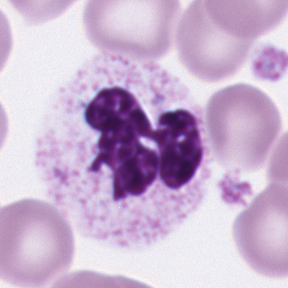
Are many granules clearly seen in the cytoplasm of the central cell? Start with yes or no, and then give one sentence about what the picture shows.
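Yes. Distinct pinkish-red granules are scattered throughout the cytoplasm.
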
